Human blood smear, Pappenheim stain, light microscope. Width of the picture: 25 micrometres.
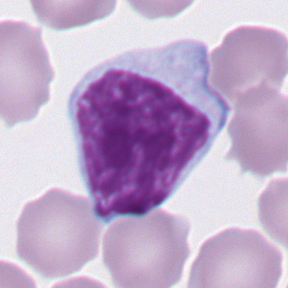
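Typical lymphocyte, the nucleated cell at the centre of the smear. The nucleus is a single unlobed mass about 12 micrometres across, filling about 70% of the cell's area. It lies off-centre, toward the lower left of the cell, and the widest band of cytoplasm lies above and to the right of it. That cytoplasm is a pale, watery blue.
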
